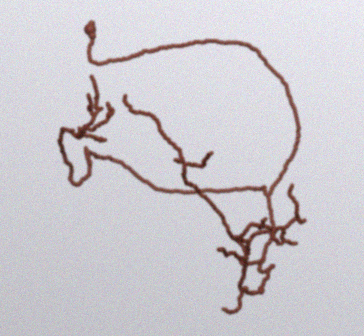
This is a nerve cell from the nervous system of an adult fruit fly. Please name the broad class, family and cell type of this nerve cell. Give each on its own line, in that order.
nerve-cord intrinsic neuron
hemilineage 08A
IN08A036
